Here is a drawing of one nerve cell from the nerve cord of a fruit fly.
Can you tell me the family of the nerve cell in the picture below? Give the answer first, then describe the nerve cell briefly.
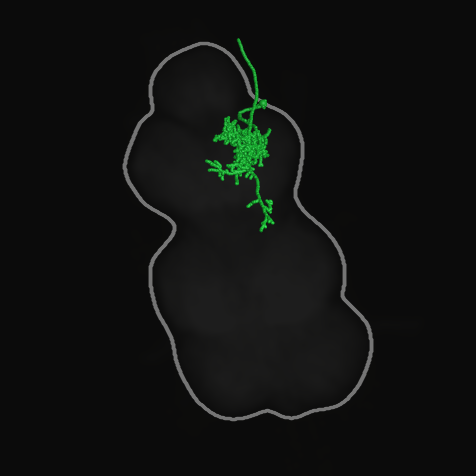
Its family is hemilineage 03B. It is a motor neuron of the nerve cord. As drawn here it is more than twice as tall as it is wide.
